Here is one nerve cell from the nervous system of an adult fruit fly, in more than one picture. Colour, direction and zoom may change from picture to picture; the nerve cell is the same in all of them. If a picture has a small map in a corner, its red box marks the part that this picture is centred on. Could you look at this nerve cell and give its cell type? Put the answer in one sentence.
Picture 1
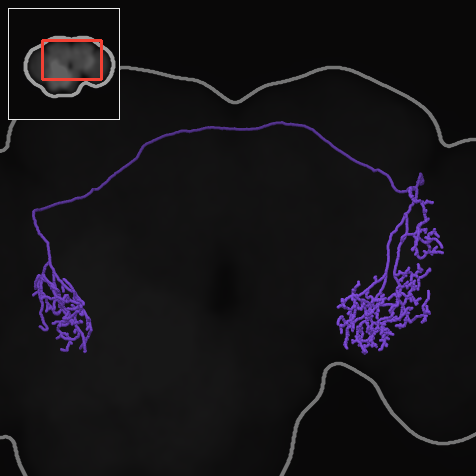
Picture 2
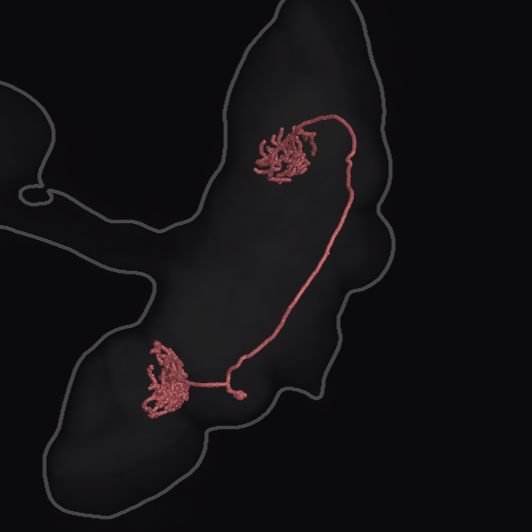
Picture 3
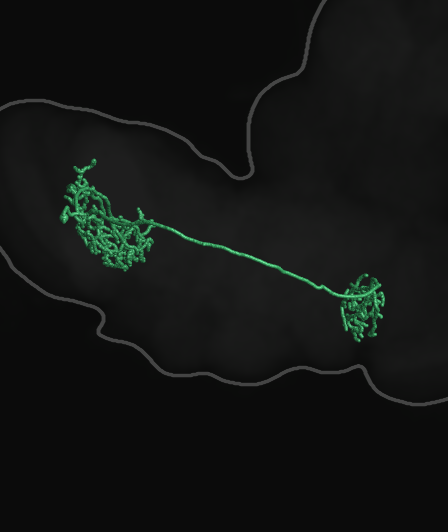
The cell type is LT54.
